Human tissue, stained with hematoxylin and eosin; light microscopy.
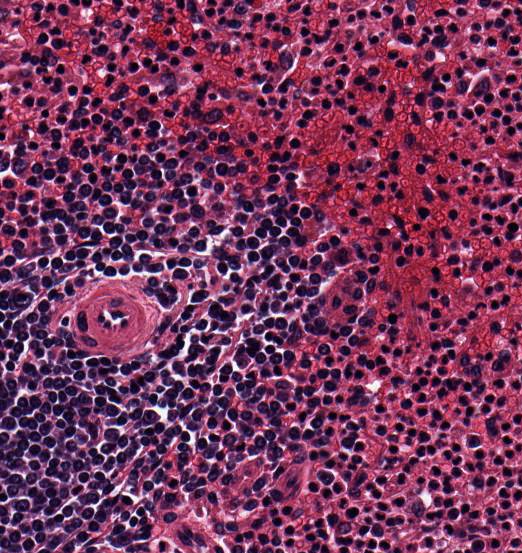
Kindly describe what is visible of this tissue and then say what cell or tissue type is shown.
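Field divided: densely packed, dark purple cellular zone at left and below; redder, eosin-rich zone at upper right. Dark zone mostly small round lymphocytes, dense round nuclei, very scant cytoplasm. Artery wall of concentric pink layers with flattened nuclei. Upper right: many red blood cells packed between scattered nucleated cells. Tissue: spleen.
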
